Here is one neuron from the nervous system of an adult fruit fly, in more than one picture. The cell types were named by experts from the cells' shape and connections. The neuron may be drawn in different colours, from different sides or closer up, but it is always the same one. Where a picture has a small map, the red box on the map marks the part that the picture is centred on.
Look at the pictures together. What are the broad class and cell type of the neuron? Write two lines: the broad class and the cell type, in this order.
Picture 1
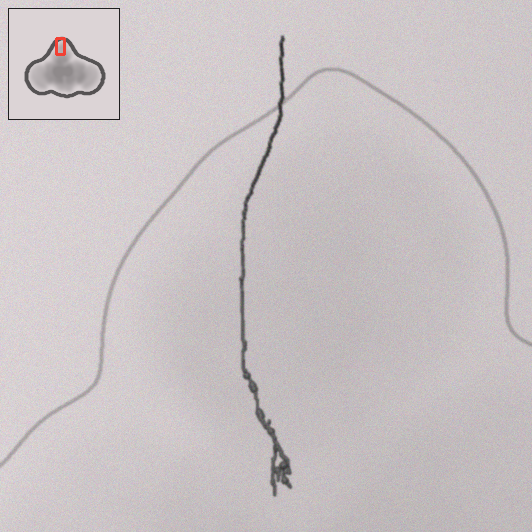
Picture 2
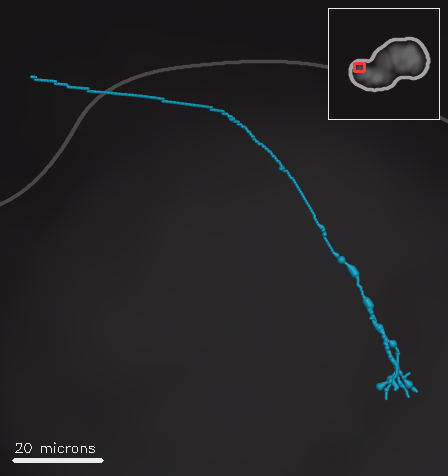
sensory neuron entering the nerve cord
SNxx05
